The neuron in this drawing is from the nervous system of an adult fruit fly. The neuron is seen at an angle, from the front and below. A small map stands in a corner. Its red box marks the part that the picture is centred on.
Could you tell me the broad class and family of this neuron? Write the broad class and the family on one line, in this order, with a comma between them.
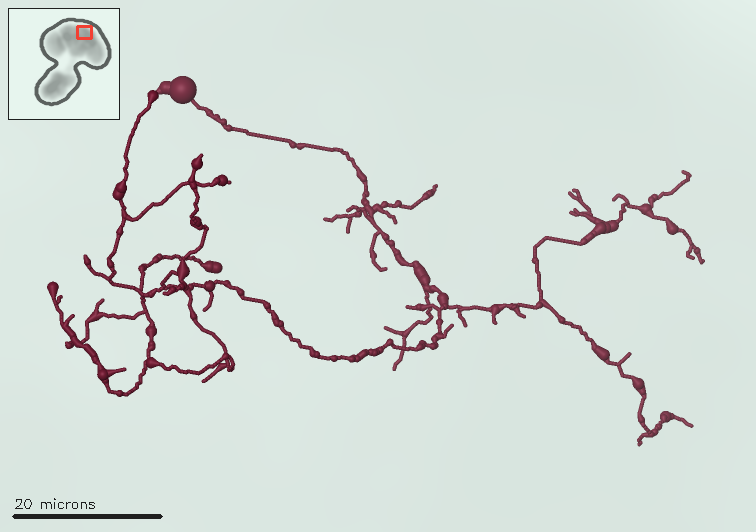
central-brain intrinsic neuron, hemilineage CLp1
